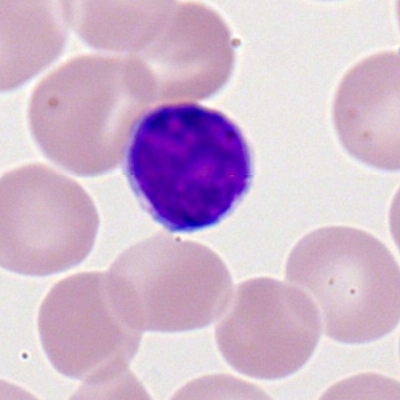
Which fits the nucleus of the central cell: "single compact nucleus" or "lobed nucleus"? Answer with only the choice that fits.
Single compact nucleus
